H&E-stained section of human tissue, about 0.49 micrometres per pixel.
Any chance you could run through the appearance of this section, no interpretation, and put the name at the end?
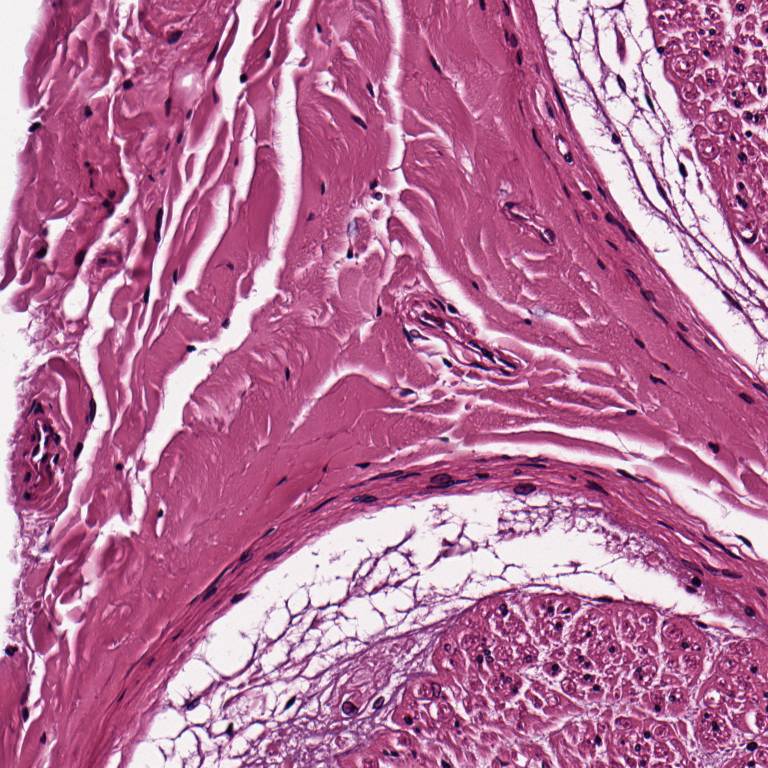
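Upper left and centre: dense pink fibrous tissue, with sparse, small, dark, spindle-shaped nuclei. Upper right corner and bottom right: bundles of small rounded profiles. Above the bottom bundle: a curved band of flattened cells with elongated dark nuclei, following its curve, separated from the bundle by a pale, loose web of fine strands. This is tibial nerve.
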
